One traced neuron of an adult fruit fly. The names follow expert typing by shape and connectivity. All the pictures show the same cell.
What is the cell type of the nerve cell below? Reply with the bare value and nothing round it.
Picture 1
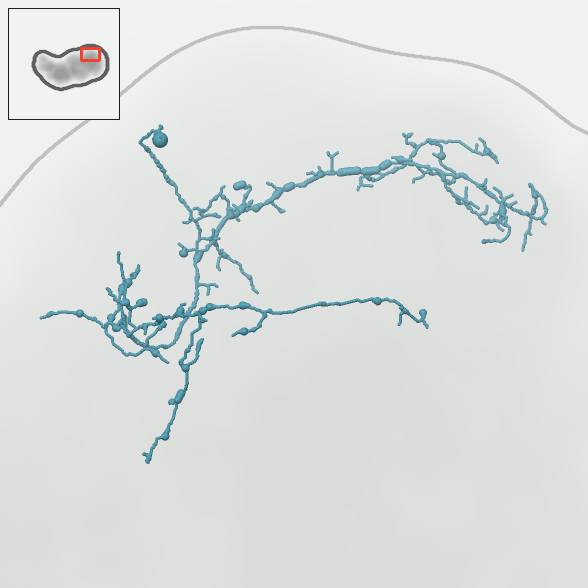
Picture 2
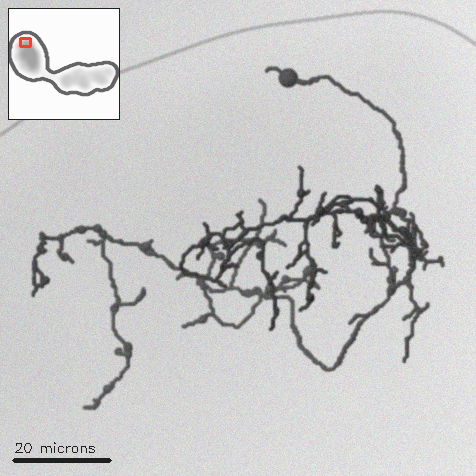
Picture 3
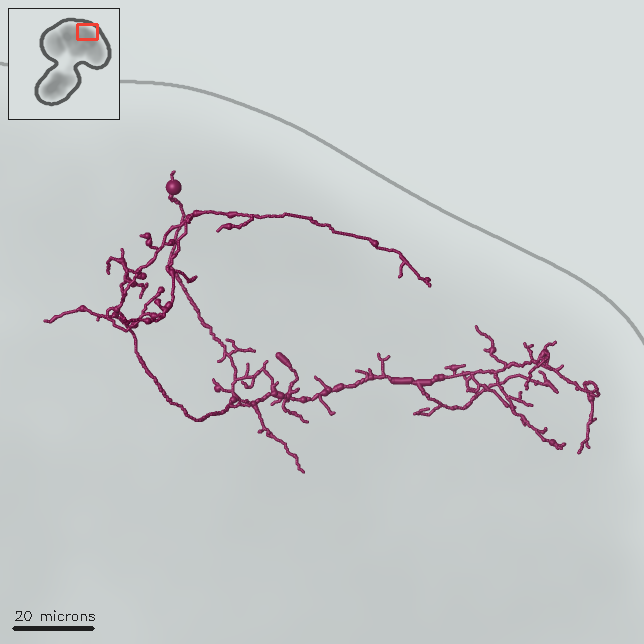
CB1529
